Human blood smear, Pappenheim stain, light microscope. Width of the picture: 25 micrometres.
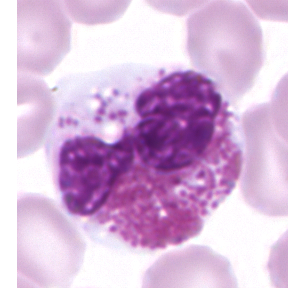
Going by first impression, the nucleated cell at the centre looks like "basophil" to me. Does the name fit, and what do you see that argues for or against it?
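The nucleus shows plainly, divided into two large lobes, with dark purple, coarsely clumped chromatin.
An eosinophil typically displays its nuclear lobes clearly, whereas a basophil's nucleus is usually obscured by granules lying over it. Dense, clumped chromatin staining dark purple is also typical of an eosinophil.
The cell is therefore an eosinophil, not a basophil.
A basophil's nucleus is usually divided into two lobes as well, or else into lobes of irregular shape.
The two-lobed shape on its own would therefore fit both names. The cytoplasm holds many coarse reddish-pink granules, packed most densely in the lower half, and a small clear round spot lies in the upper-left cytoplasm beside the left lobe; the outline is roughly round and smooth.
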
